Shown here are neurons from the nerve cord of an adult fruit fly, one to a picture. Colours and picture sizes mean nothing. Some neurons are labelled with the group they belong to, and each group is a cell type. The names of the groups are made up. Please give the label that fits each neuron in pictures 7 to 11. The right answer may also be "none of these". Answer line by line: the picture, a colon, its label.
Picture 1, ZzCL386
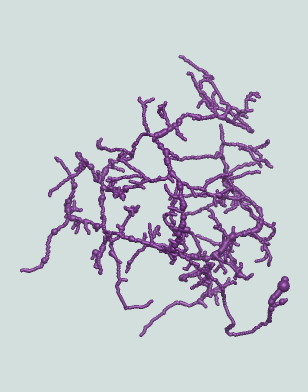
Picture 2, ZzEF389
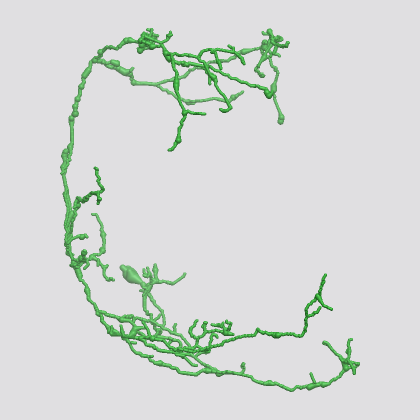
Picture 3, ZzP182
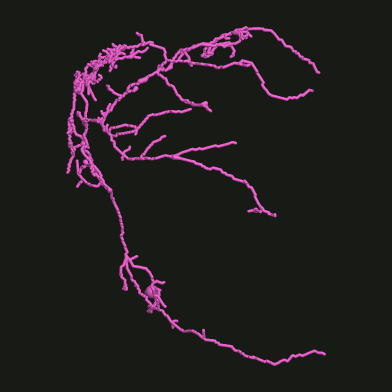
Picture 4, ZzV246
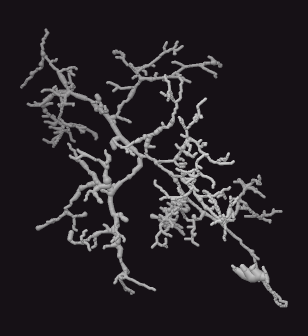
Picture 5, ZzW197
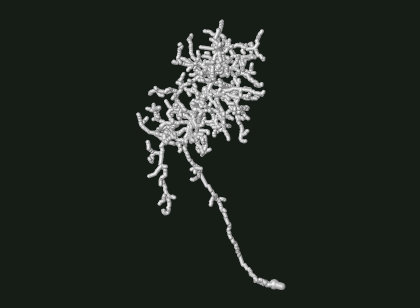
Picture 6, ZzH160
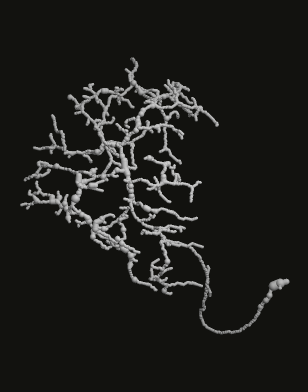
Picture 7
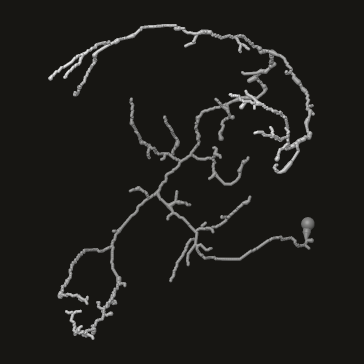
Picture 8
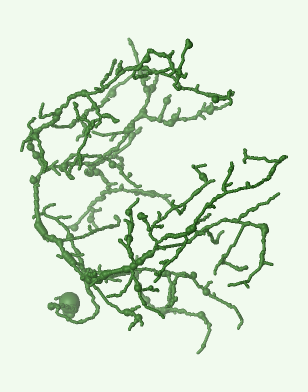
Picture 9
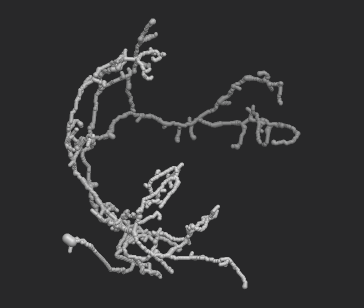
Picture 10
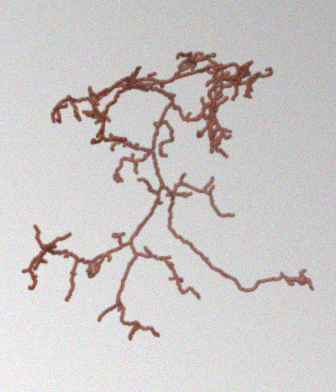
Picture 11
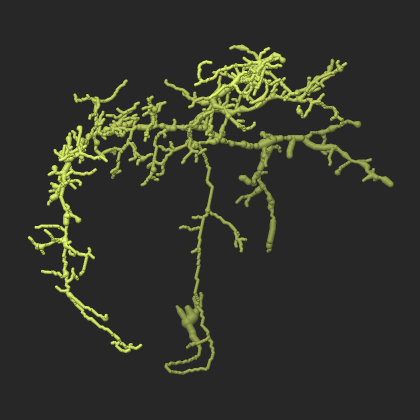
7: ZzEF389
8: ZzCL386
9: none of these
10: ZzP182
11: ZzW197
